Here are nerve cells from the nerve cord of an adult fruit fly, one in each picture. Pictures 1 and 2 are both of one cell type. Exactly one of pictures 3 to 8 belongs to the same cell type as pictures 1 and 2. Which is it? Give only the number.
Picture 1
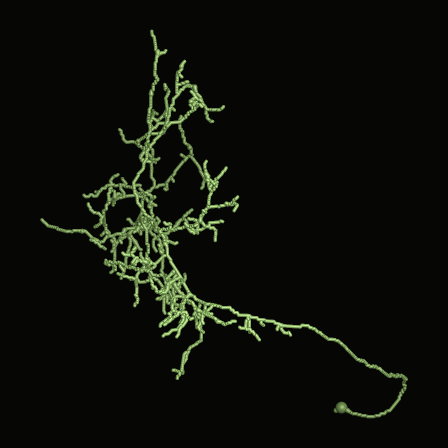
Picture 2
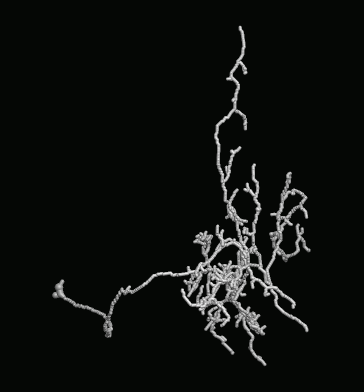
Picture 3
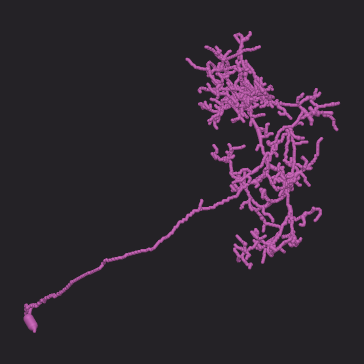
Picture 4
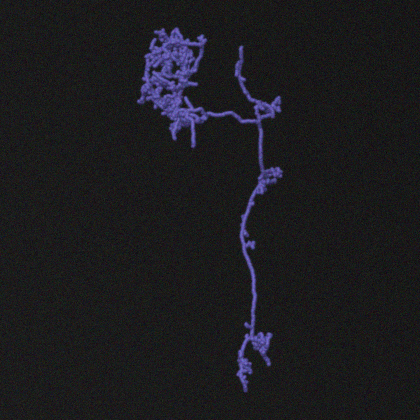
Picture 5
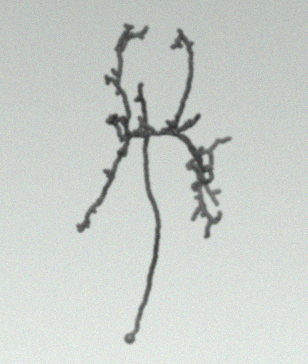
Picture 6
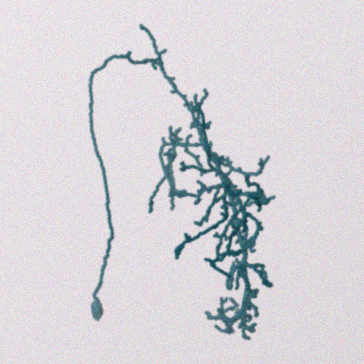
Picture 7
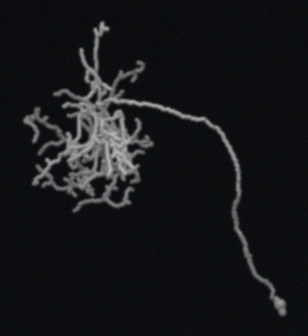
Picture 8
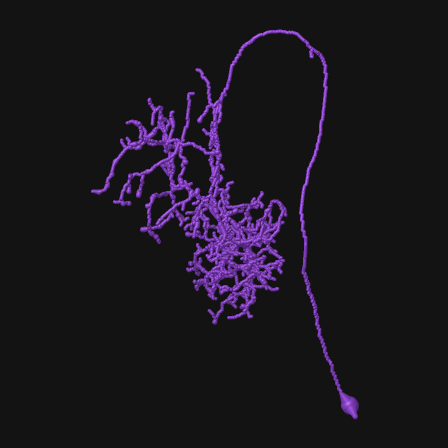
7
